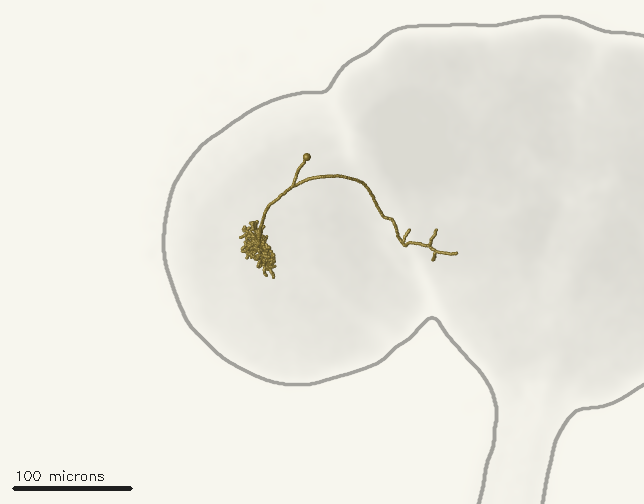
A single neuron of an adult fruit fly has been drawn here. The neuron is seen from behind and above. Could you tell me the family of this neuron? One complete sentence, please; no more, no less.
Regarding family, this neuron is LPT.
